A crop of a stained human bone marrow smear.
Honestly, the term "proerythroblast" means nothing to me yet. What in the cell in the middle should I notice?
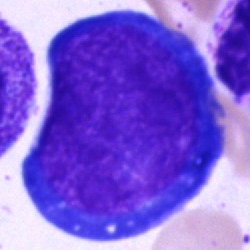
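In this proerythroblast, the chromatin is finely granular and evenly spread, without coarse dark clumps. A narrow rim of deep blue cytoplasm surrounds the nucleus. That rim is widest along the lower edge of the cell, where several small clear vacuoles lie.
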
